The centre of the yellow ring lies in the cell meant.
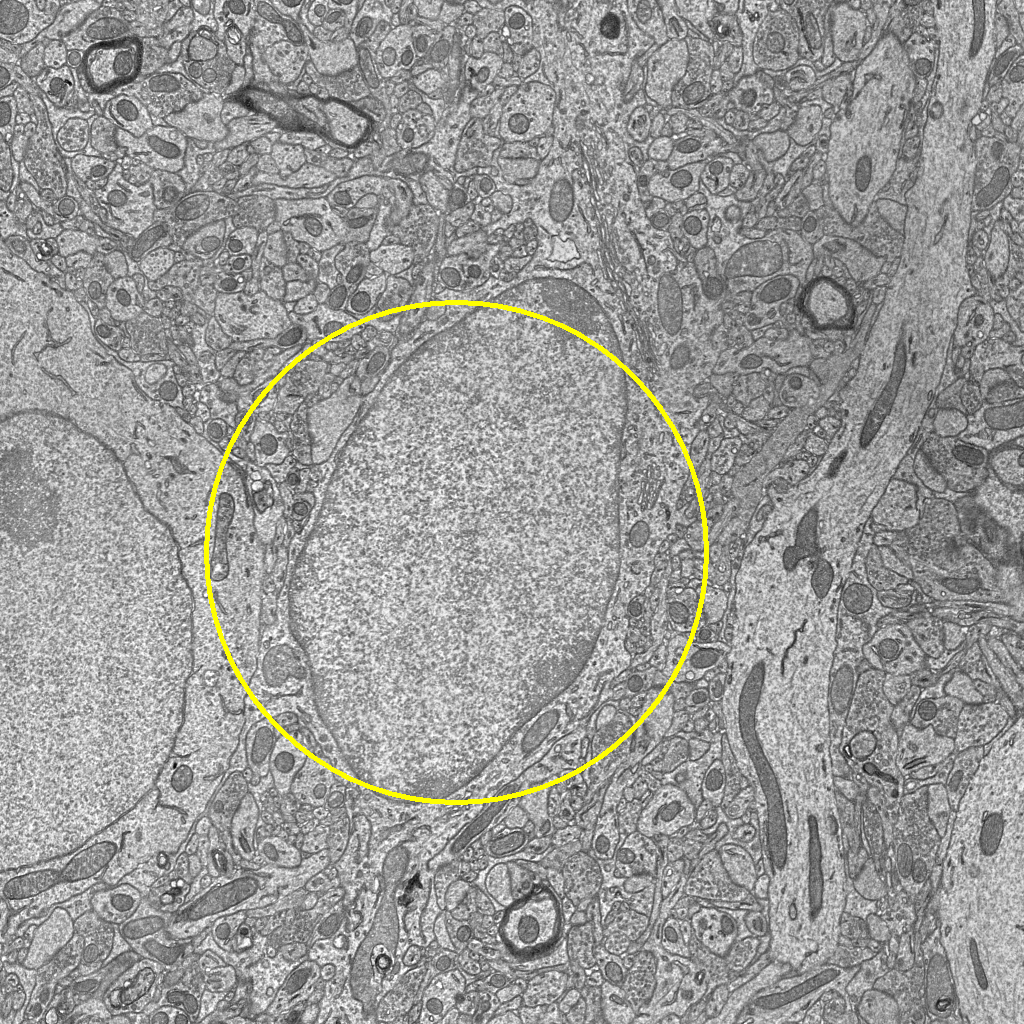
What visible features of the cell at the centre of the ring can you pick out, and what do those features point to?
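What I notice first is a large nucleus, an elongated oval with its long axis running roughly from top to bottom. Its envelope seems smooth; I find no deep folds. I can't make out a distinct nucleolus in this plane, either. To the left, outside the ring, there's another large pale nucleus. The cell I'm examining is an astrocyte.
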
